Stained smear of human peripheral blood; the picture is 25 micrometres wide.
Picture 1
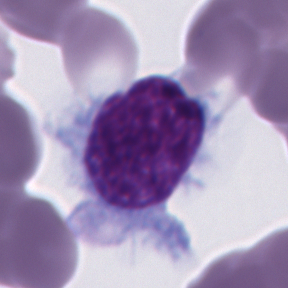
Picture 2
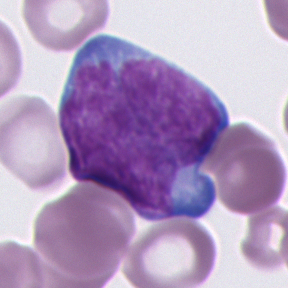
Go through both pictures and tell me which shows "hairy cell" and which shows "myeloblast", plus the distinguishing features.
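Picture 1 shows the hairy cell, and picture 2 the myeloblast. First, the edge: picture 1 has fine hair-like projections extending from the cytoplasm around it, while picture 2 has an angular, irregular outline with a rounded bulge of blue cytoplasm at the lower right.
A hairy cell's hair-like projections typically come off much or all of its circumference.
Second, the nucleus: in picture 2 it fills almost the whole cell, while picture 1 shows pale grey-blue cytoplasm.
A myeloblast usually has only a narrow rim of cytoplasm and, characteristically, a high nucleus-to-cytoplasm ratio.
Third, granules: none are visible in either cell's cytoplasm.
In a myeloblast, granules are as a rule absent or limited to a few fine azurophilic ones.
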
